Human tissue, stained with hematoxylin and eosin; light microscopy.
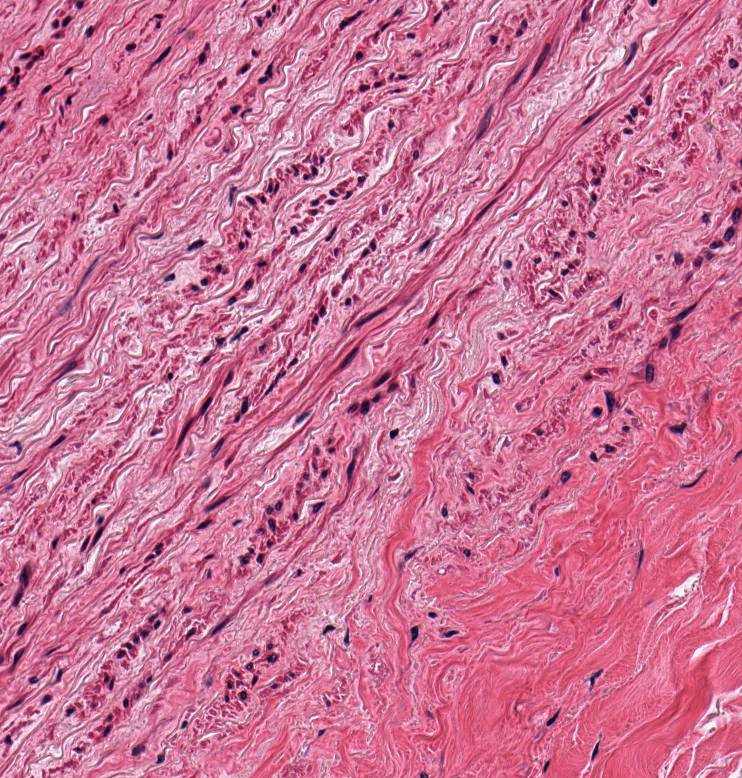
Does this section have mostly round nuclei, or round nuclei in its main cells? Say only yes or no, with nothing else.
No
